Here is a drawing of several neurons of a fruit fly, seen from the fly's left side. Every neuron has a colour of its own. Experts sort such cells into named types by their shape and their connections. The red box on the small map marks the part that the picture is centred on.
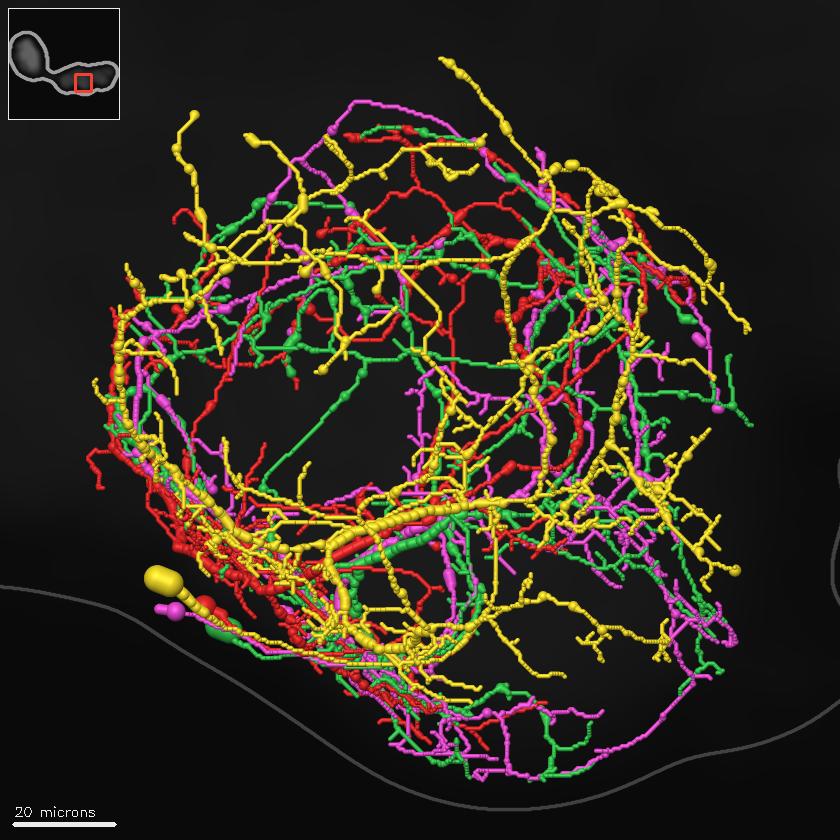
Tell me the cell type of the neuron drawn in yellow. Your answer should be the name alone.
IN04B049_a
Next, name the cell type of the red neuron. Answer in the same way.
IN04B036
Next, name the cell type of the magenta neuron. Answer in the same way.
IN04B049_c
